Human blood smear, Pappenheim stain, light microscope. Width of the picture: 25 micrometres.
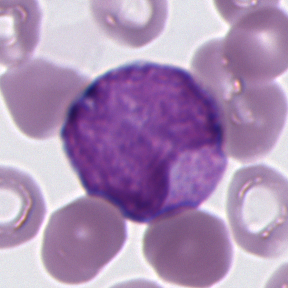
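Atypical promyelocyte. Outline roughly round, a few sides slightly flattened. Nucleus fills most of the cell; curved indentation at lower right, where the paler cytoplasm lies. Chromatin fine, evenly spread, no coarse dark clumps.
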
